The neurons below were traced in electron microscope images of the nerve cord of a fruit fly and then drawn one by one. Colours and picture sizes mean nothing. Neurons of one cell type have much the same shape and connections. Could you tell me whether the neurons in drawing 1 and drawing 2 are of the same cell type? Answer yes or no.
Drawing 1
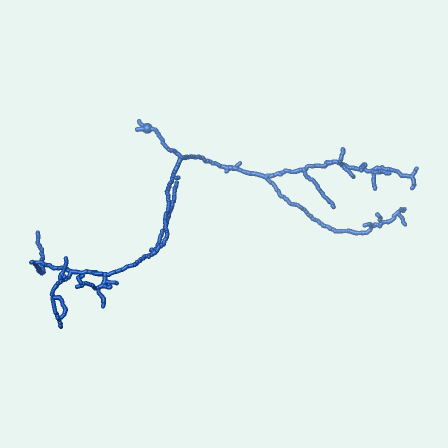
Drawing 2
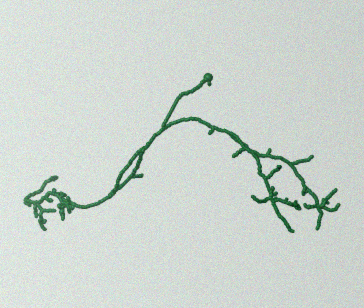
yes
